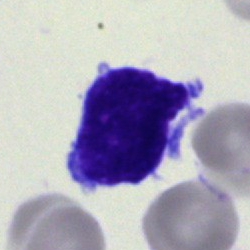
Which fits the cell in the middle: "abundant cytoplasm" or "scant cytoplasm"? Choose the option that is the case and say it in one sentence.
This cell has scant cytoplasm, no more than a thin rim.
